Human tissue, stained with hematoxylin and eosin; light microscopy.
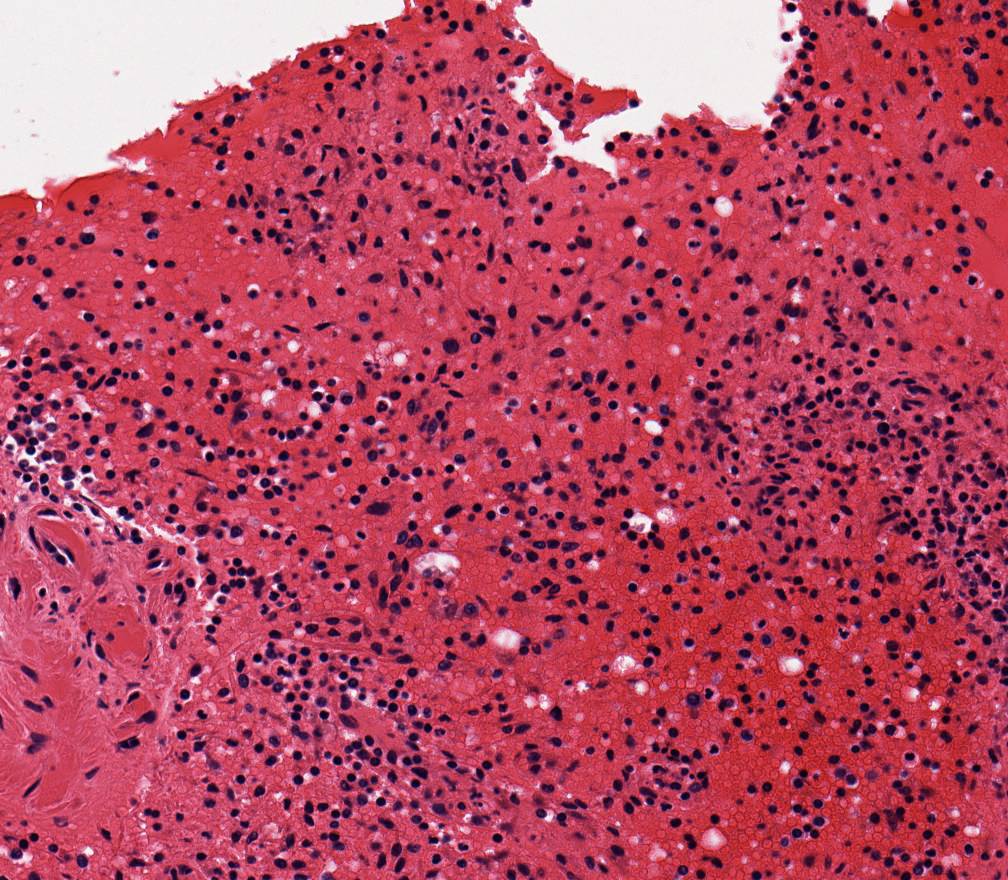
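Spleen, haematoxylin and eosin. Packed red blood cells fill the background across nearly the whole field, between the nucleated cells. Nucleated cells mostly small: round, dark, dense nuclei, scant cytoplasm. Lower left edge: pink bands of fibrous tissue with elongated nuclei. Left edge, mid-height: small dark round nuclei clustered more densely than in the surrounding field.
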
